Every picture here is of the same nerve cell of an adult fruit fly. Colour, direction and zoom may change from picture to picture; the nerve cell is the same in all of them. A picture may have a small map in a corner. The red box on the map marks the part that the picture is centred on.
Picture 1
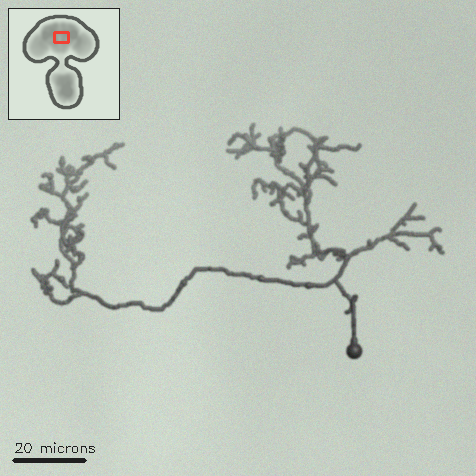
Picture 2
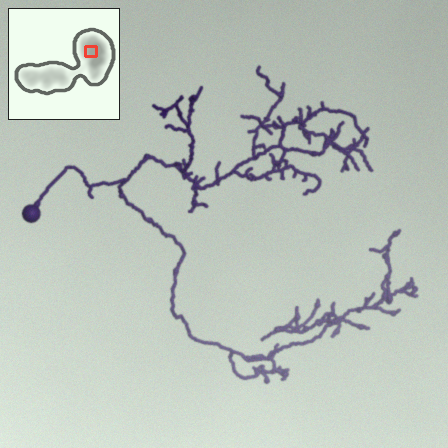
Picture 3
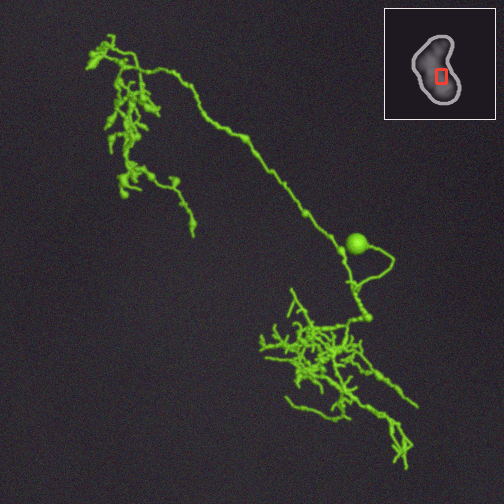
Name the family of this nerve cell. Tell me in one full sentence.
The nerve cell takes hemilineage DM6_posterior as its family.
